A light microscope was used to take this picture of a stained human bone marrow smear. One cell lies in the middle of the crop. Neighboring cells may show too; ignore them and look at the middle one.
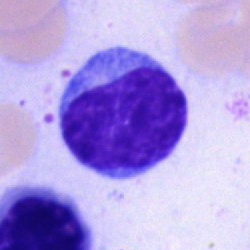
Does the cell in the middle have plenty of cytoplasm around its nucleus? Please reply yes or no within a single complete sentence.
No, the cell has scant cytoplasm instead of a broad area.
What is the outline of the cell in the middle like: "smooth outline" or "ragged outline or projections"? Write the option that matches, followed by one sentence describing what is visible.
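Smooth outline. The outline of the cell is round and smooth.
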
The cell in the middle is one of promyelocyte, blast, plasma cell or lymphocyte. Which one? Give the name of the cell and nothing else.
lymphocyte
